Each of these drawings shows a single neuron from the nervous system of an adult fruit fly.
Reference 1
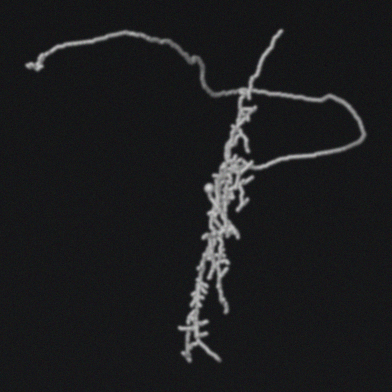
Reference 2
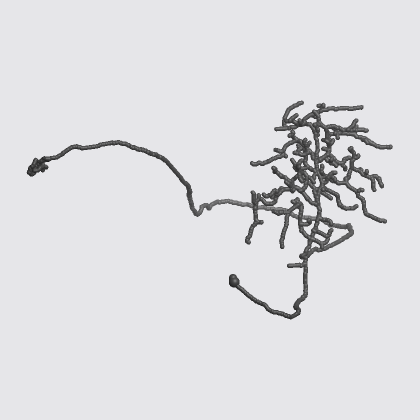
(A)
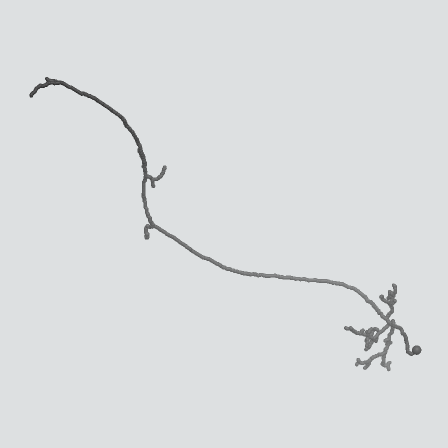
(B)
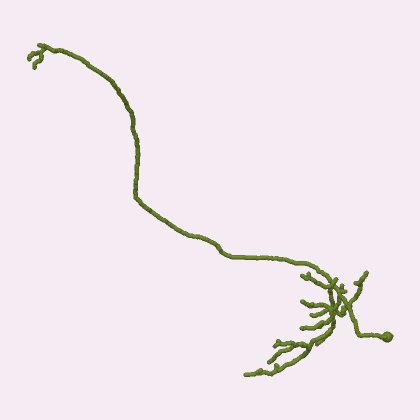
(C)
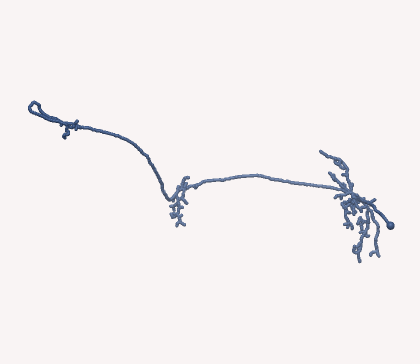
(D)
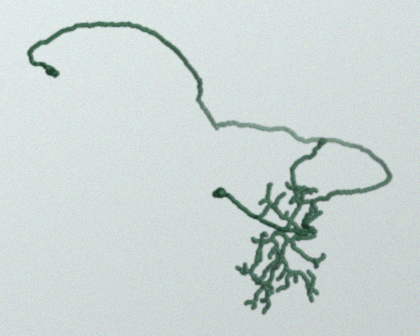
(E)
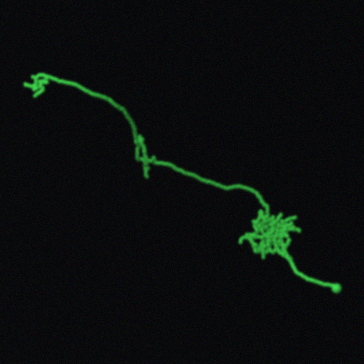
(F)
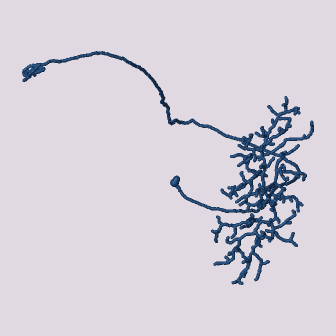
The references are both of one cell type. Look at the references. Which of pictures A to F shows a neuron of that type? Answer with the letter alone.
F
